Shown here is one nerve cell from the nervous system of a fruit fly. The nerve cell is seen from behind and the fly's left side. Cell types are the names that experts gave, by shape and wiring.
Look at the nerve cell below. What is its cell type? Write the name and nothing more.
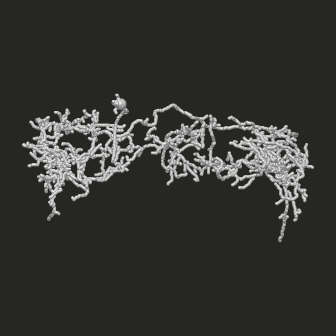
IB118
